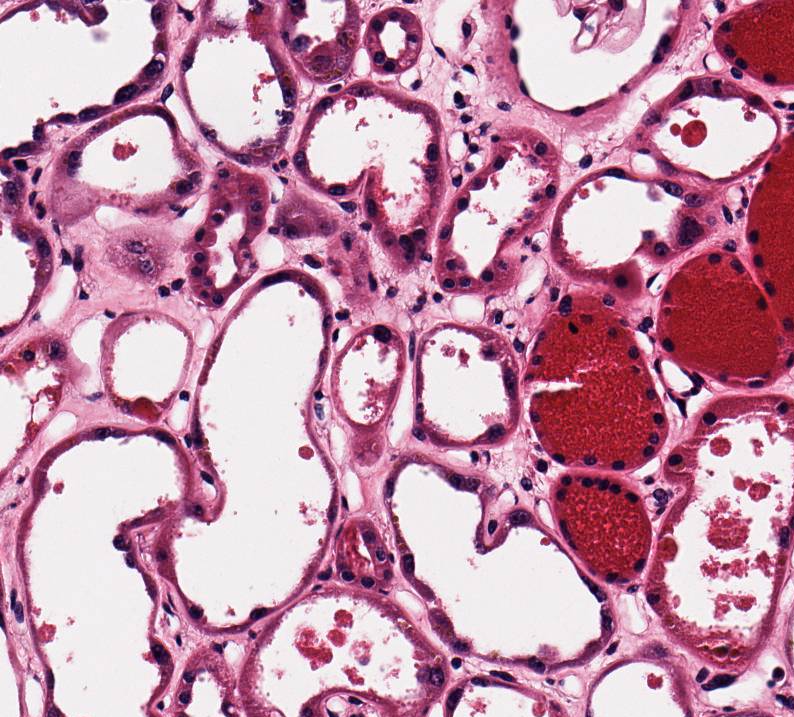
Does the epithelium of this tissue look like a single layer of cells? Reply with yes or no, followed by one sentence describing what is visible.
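Yes. Most tubules are lined by a single layer of flattened to low cuboidal cells.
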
